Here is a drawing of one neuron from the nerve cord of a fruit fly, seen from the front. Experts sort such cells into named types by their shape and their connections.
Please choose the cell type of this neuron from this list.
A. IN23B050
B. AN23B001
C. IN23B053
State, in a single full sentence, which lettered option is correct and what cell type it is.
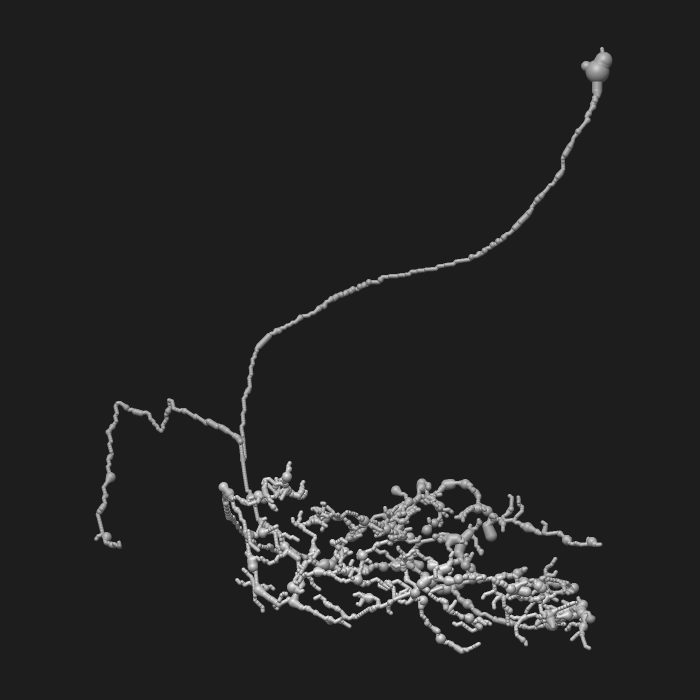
The neuron is categorized as cell type IN23B050, option A.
